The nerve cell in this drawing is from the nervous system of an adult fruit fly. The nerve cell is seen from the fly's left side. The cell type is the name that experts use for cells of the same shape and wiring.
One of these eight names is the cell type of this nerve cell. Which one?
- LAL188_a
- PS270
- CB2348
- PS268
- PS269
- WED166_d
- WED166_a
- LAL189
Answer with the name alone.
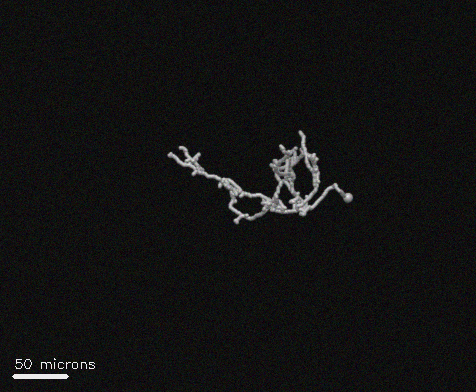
PS270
